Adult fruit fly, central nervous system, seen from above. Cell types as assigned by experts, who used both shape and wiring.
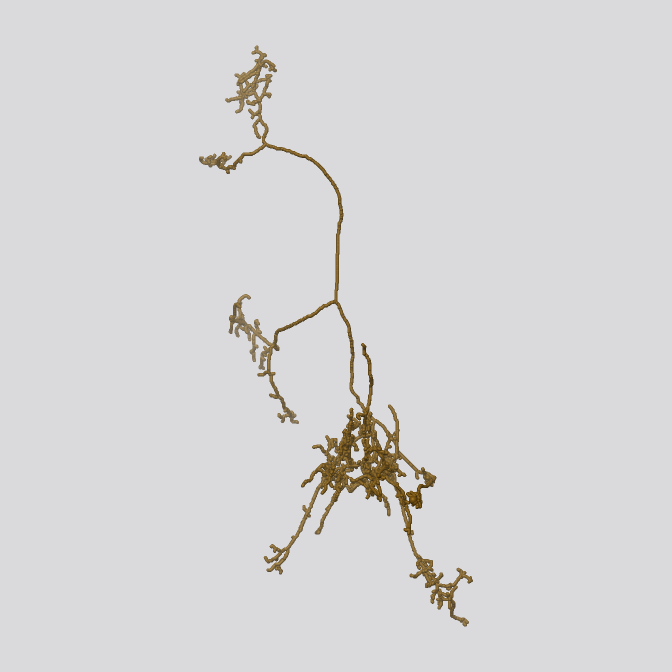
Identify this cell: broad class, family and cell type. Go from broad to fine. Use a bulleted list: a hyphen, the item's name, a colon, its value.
- broad class: nerve-cord intrinsic neuron
- family: hemilineage 18B
- cell type: IN18B008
